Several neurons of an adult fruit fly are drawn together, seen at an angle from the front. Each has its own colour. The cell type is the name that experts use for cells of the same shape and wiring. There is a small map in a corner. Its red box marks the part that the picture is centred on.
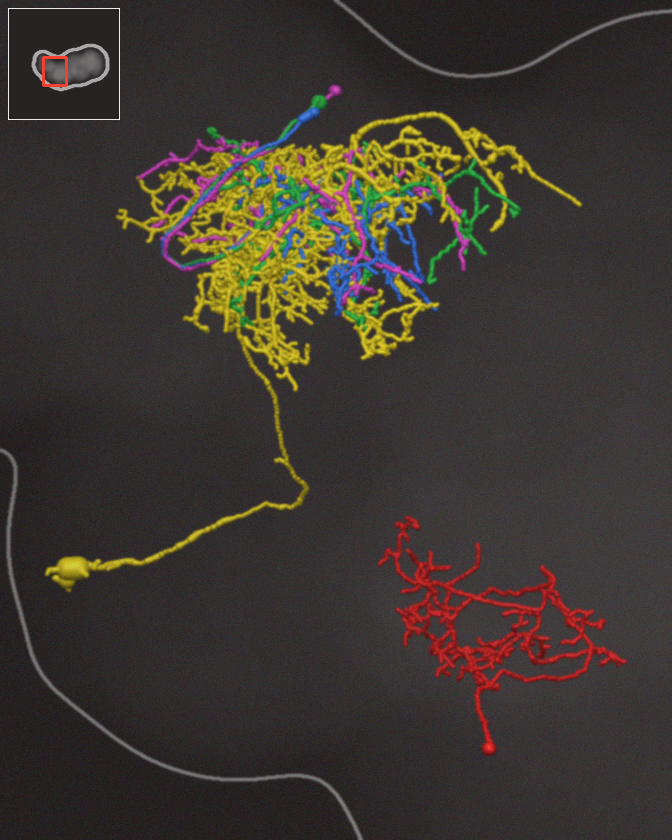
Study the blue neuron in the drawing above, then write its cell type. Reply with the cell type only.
IN11B022_c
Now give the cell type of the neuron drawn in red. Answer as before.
IN14A099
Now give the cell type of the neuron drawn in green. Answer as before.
IN11B022_e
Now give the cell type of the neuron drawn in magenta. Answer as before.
IN11B017_b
